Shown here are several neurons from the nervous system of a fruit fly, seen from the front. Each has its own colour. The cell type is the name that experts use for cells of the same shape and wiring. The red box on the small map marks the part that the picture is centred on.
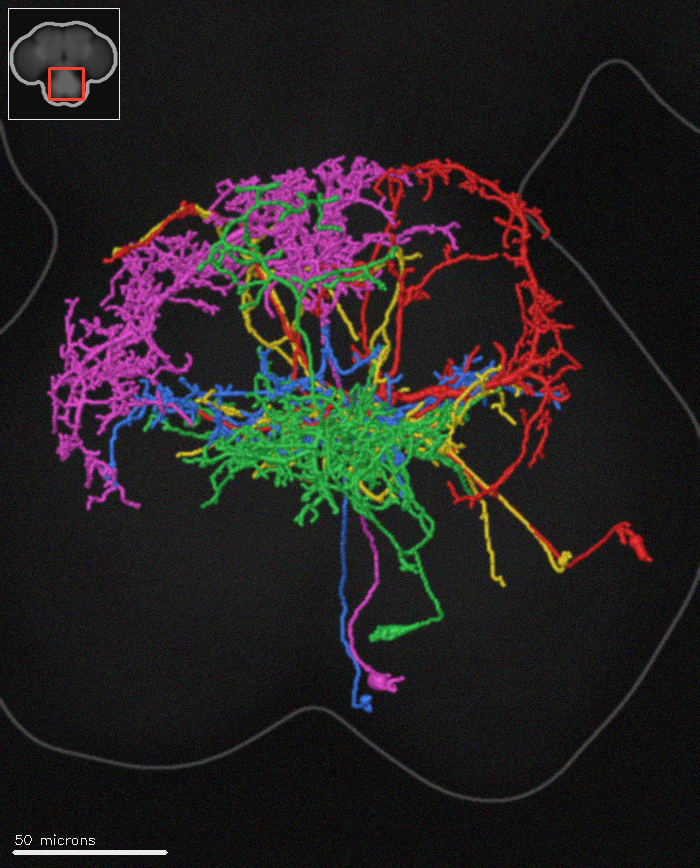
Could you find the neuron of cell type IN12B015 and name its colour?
green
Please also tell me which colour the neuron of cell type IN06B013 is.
magenta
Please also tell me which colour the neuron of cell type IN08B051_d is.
red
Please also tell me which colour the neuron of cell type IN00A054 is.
blue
